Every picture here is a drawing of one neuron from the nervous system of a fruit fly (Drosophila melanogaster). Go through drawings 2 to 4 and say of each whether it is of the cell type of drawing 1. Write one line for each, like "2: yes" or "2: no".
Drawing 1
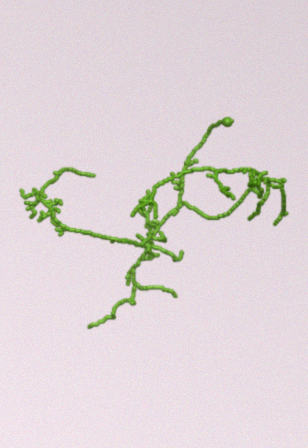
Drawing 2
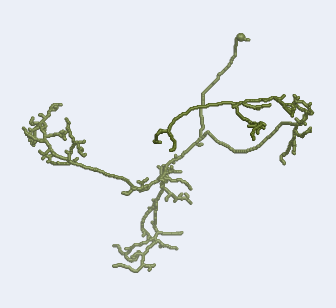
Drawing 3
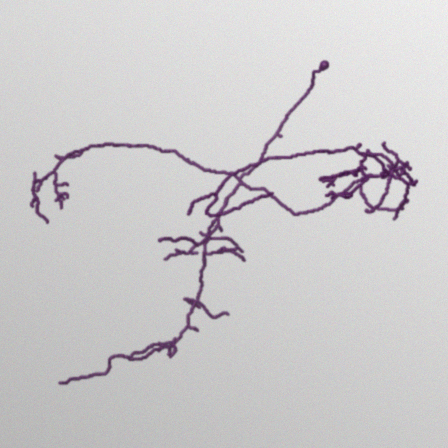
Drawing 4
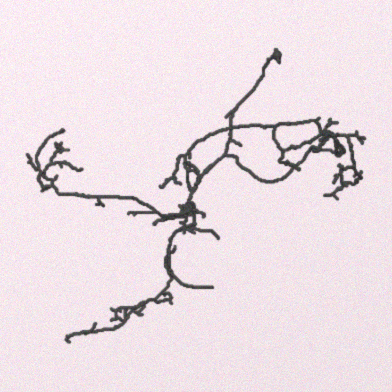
2: yes
3: yes
4: yes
